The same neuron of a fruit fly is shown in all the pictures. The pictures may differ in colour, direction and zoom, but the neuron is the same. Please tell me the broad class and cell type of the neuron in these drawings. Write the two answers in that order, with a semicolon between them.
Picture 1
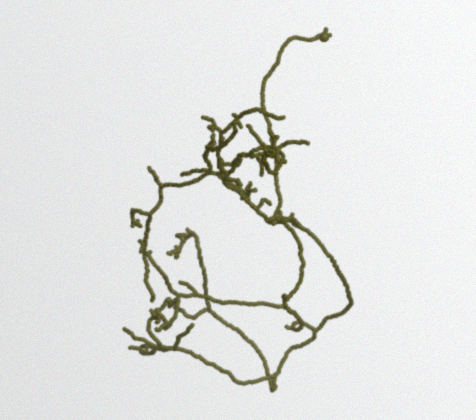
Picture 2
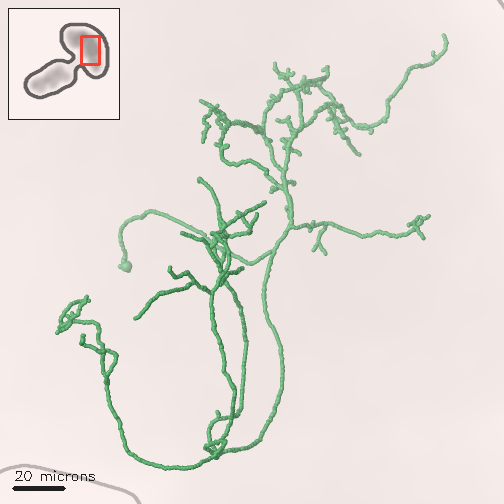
central-brain intrinsic neuron; SCL001m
